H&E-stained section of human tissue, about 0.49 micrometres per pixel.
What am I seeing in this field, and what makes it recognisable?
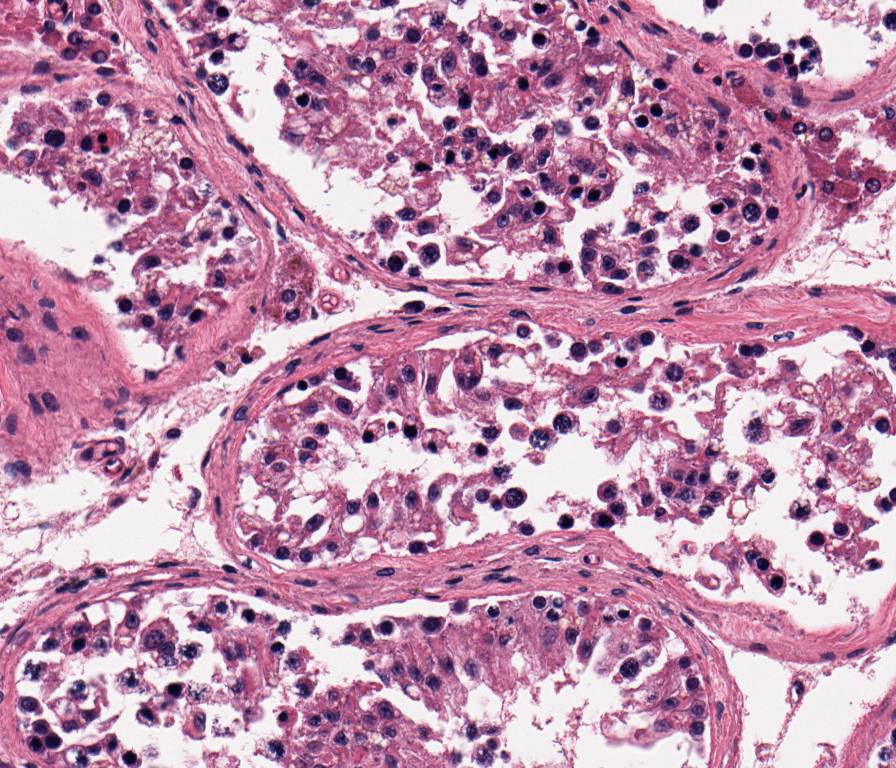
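That's seminiferous tubule: several rounded and elongated profiles with narrow interstitial bands between.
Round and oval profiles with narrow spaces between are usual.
Thick pink layered walls, flattened dark nuclei running parallel to the outline; loosely arranged cells with round, dark nuclei inside. No clear open lumen, just irregular clefts.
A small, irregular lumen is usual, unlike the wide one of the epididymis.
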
